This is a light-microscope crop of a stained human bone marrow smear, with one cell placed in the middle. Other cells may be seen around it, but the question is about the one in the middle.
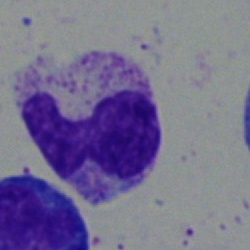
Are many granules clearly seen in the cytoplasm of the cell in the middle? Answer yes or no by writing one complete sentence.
Yes, this cell's cytoplasm carries many visible granules.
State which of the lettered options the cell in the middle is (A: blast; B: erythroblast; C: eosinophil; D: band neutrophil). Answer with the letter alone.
D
